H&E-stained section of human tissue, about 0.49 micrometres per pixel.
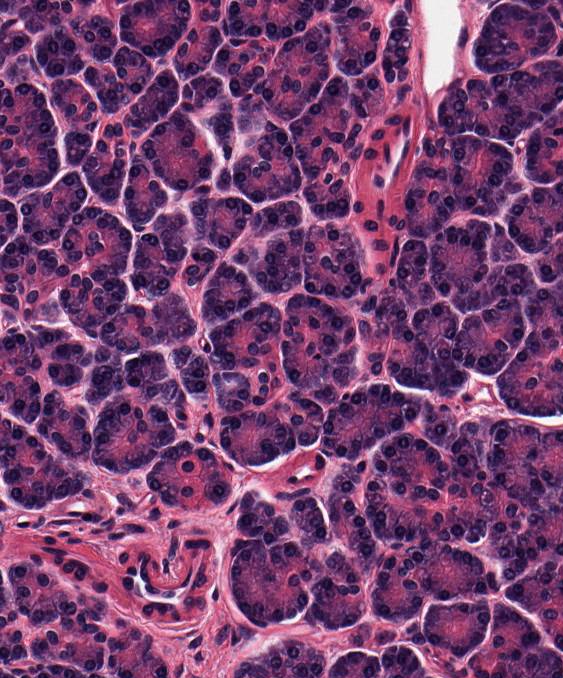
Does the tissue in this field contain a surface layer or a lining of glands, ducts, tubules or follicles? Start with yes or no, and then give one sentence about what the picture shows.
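Yes. The acinar cells are pyramidal, with pink apical cytoplasm toward the acinar centre and purple basophilic cytoplasm toward the base.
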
